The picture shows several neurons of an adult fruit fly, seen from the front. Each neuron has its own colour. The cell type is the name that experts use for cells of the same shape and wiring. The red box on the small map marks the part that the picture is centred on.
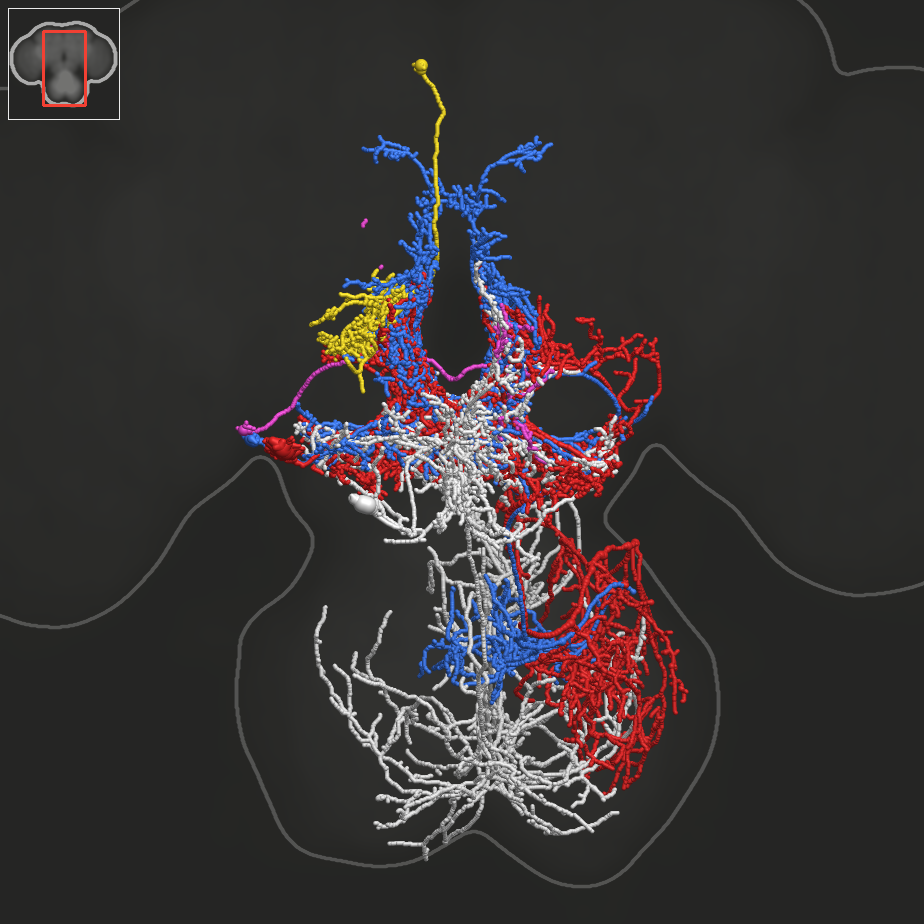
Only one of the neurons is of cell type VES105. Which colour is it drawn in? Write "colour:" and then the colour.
colour: magenta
